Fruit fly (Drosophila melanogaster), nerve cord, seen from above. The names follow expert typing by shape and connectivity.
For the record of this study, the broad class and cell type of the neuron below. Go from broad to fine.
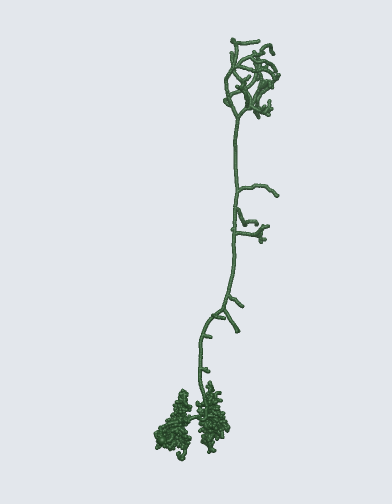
nerve-cord intrinsic neuron; INXXX032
